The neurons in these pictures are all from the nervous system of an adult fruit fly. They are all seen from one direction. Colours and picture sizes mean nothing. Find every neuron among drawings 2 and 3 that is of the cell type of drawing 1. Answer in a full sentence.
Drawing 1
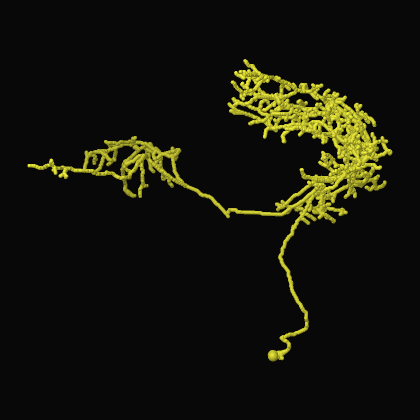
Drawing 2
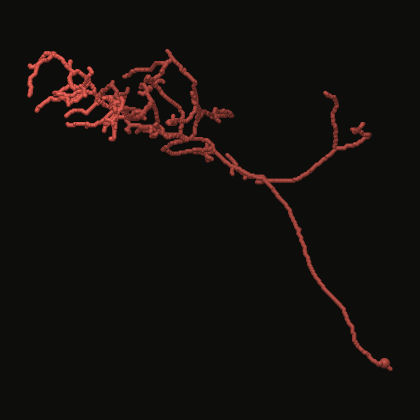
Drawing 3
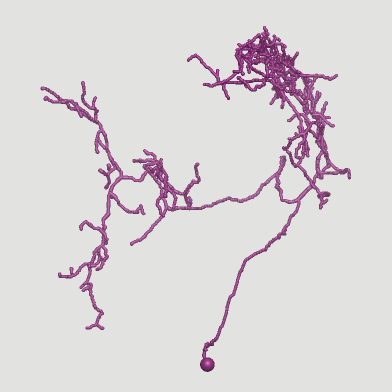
Drawing 3 is of the same cell type.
